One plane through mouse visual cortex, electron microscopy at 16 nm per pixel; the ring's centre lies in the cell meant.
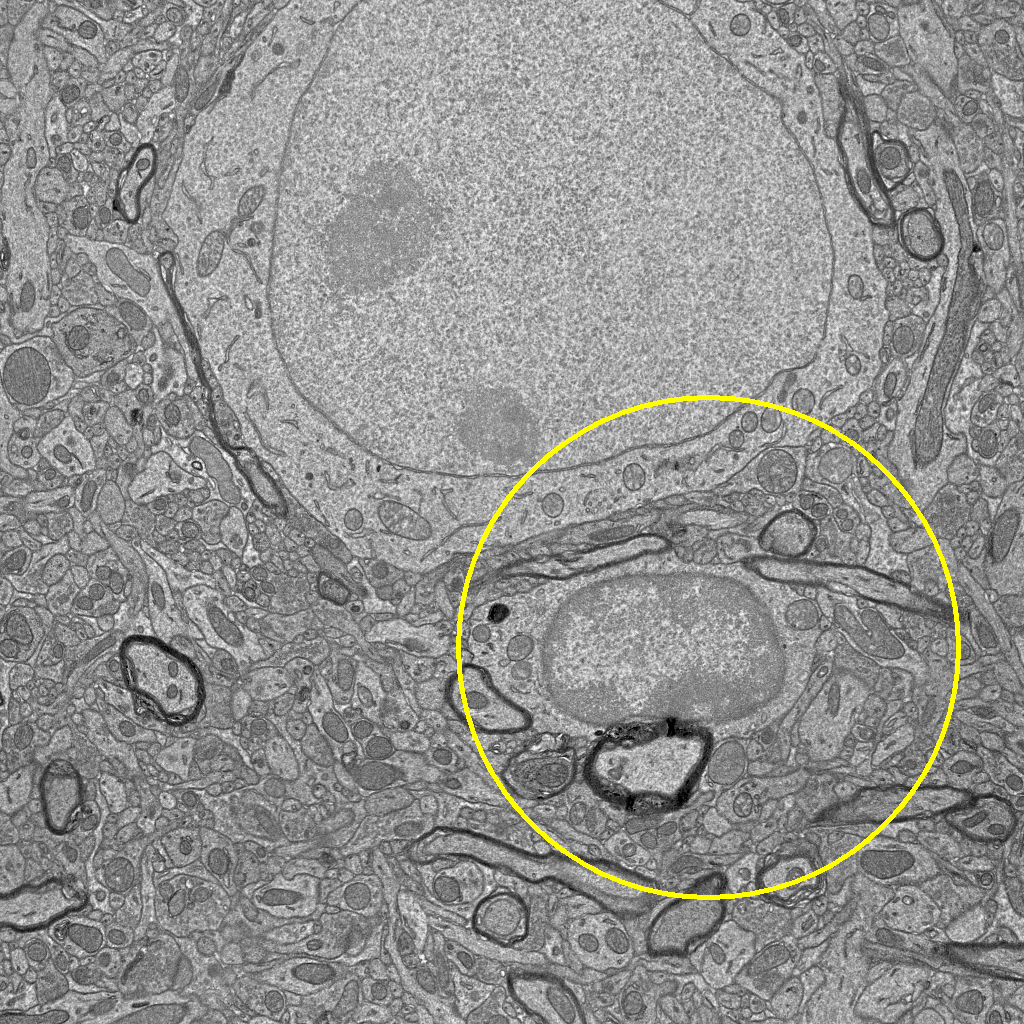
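Oligodendrocyte, the marked cell in mouse visual cortex. Its nucleus, as I read it, is a smooth oval, wider than tall, and it sits entirely inside the ring with nothing cut off. I see no deep folds or indentations in the envelope. The chromatin looks mottled, with darker and paler patches across it.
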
